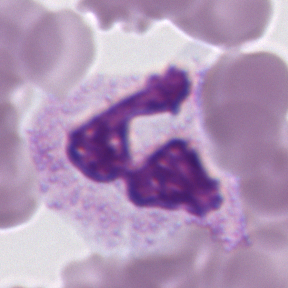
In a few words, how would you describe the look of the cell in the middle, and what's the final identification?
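First, nuclear shape: two broad lobes bent into a hook that opens toward the right. Second, the upper lobe narrows into a stalk running toward the upper right. Third, the chromatin is dark purple and coarsely clumped, with a few small paler spots. Fourth, no nucleoli can be seen. Last, the name: segmented neutrophil.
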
